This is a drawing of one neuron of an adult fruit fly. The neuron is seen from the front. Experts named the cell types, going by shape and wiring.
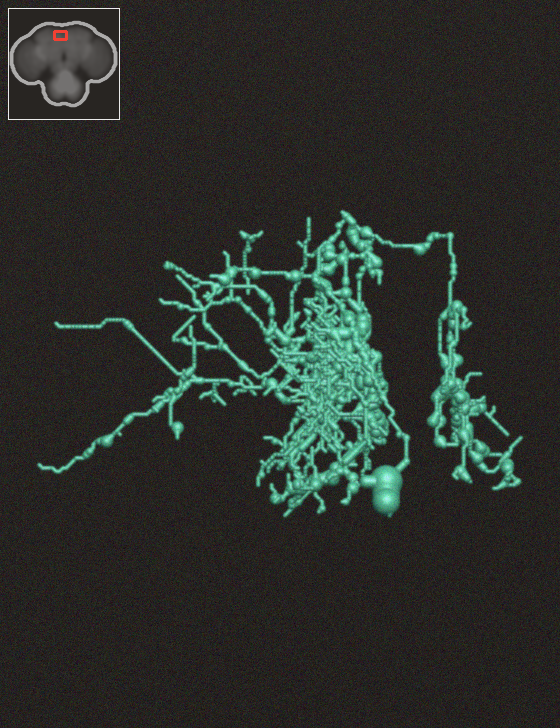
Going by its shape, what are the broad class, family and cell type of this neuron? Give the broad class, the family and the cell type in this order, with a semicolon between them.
central-brain intrinsic neuron; hemilineage SMPad1; SMP090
